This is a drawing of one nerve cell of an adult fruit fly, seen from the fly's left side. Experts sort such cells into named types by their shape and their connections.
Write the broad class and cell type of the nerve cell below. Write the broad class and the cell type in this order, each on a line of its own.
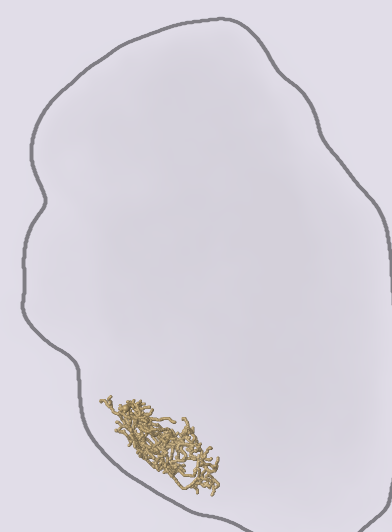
central-brain intrinsic neuron
GNG248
